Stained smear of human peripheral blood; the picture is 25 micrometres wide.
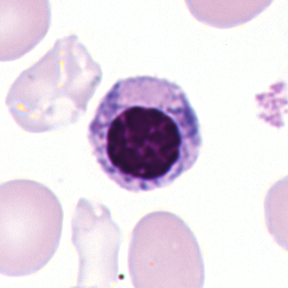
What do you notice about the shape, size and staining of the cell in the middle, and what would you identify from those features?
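Looking at the nucleus, I find no indentation or lobes; it is round in outline and about 7 micrometres across. The whole cell comes to about 10 micrometres, and the nucleus fills about 40% of its area. Its chromatin is dark purple and coarsely clumped, with paler streaks running between the clumps. Around the nucleus runs a rim of pale lilac-grey cytoplasm, broader at the top than at the bottom. I'd call this a normoblast.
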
